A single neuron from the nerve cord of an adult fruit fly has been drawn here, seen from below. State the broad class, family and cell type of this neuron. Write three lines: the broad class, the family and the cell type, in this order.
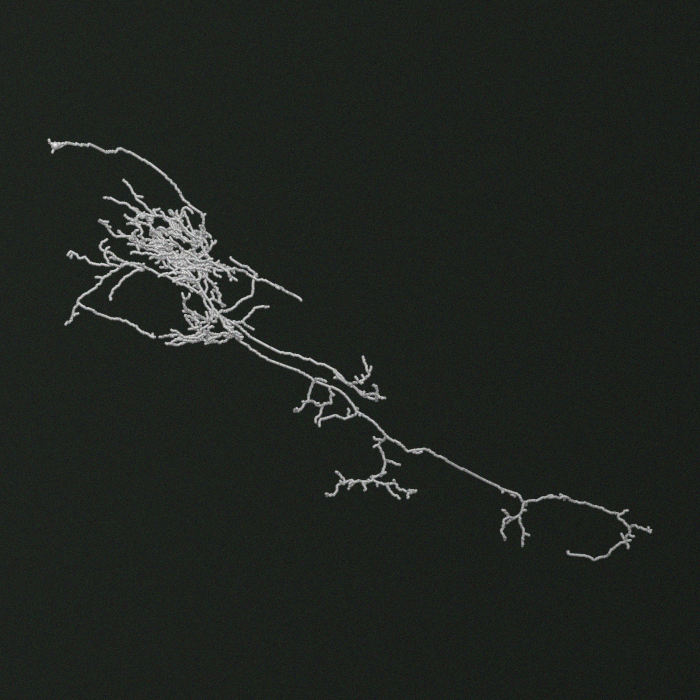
nerve-cord intrinsic neuron
hemilineage 00A
IN00A024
